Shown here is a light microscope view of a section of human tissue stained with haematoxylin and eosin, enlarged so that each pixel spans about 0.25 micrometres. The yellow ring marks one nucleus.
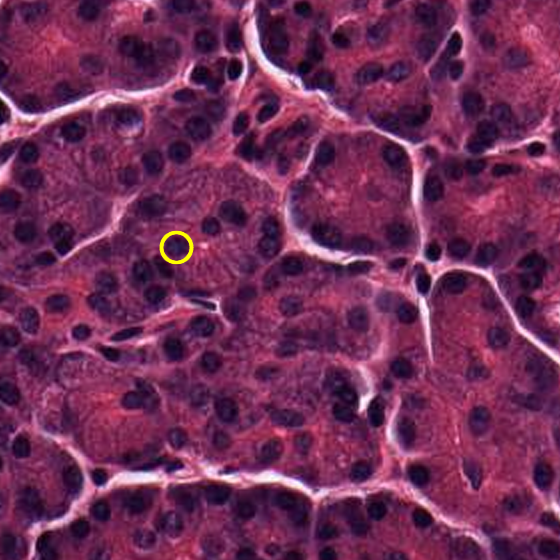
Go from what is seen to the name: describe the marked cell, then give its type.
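The nucleus is round and darkly stained, about the same size as the nuclei of the cells packed around it. The cell lies within a tightly packed group of similar-looking cells, which is separated from the neighbouring groups by thin pale bands. The marked cell is a pancreatic acinar cell.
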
